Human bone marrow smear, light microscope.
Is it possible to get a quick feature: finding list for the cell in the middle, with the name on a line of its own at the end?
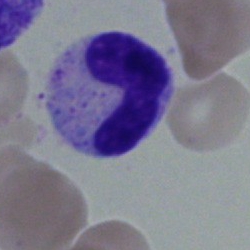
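Chromatin: dense, dark purple, take your time with it
Nucleus: kidney-shaped, see its indentation facing left
Cytoplasm: pale lilac-grey
Granules: fine, purple, scattered through the cytoplasm
So, this cell: band neutrophil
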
